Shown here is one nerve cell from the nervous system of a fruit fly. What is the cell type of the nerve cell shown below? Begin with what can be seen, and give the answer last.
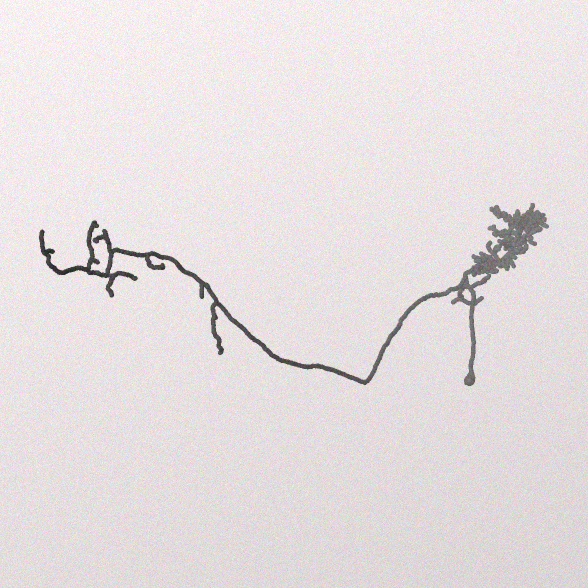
As drawn here it is more than twice as wide as it is tall. It is a descending neuron. It is of cell type DNg01_b.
